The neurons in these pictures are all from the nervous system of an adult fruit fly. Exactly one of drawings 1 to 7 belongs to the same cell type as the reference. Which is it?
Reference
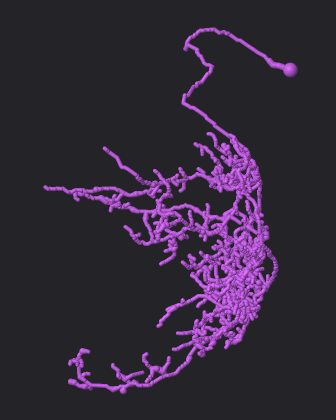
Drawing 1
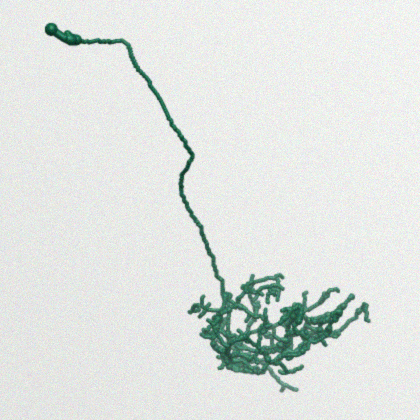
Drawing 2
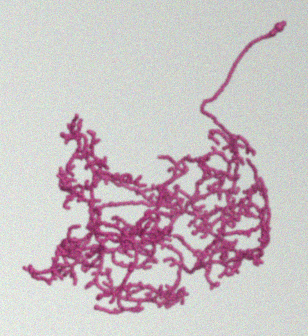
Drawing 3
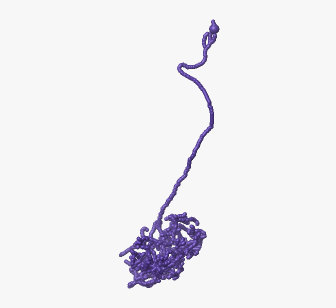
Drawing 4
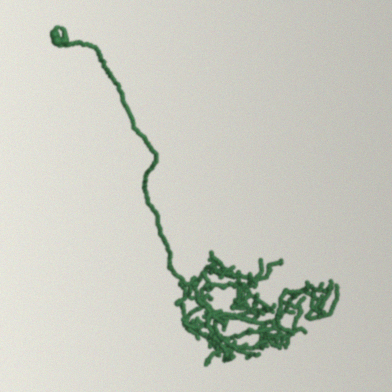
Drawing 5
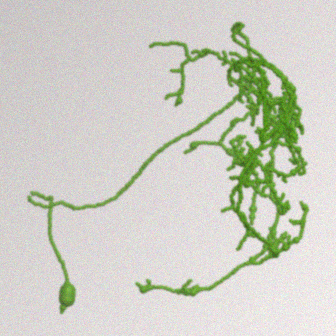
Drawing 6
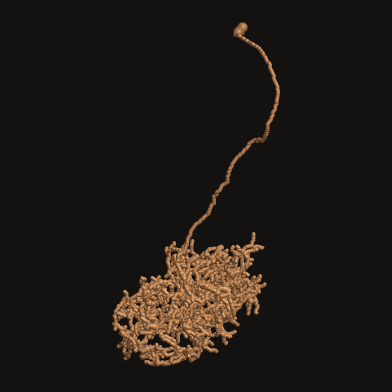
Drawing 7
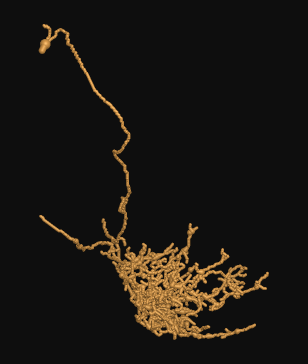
Drawing 5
